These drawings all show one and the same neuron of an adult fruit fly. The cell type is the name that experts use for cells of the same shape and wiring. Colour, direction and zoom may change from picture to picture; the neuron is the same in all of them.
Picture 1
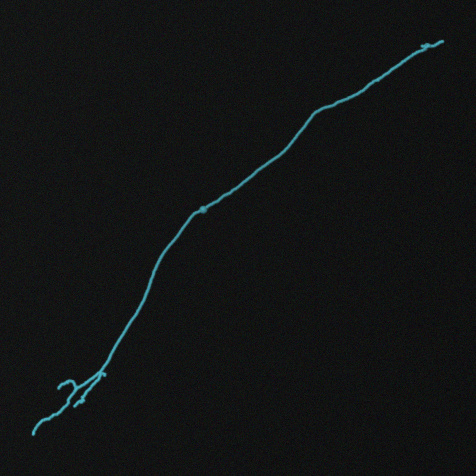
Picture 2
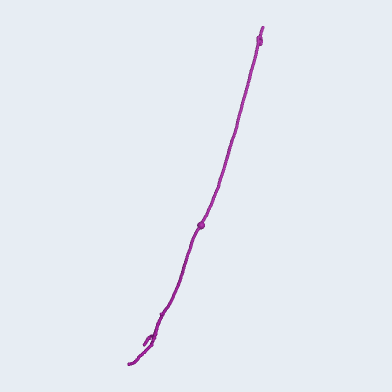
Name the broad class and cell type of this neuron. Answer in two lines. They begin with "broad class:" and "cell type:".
broad class: sensory neuron ascending to the brain
cell type: SAxx02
